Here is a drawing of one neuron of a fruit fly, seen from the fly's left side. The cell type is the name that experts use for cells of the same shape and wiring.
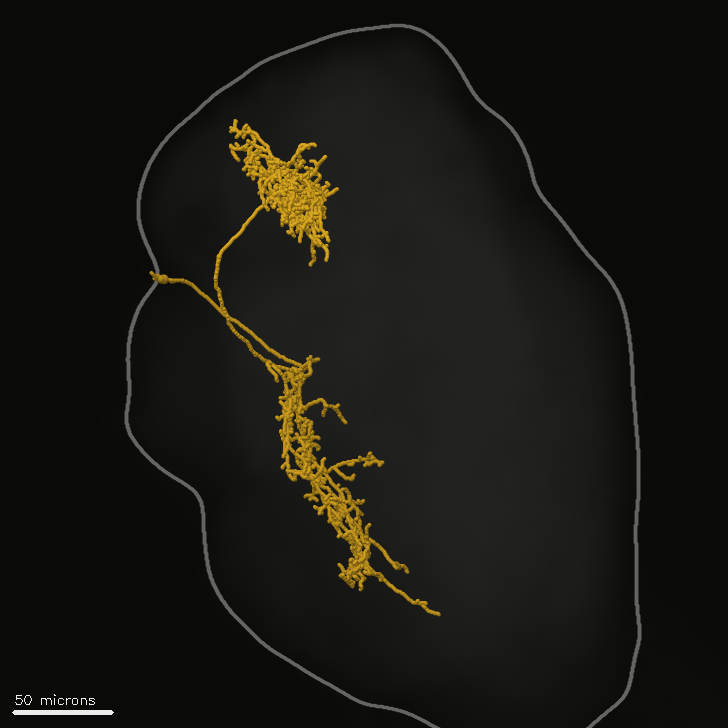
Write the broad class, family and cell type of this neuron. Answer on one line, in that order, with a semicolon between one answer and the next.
central-brain intrinsic neuron; hemilineage CREa1_ventral; mAL_m7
